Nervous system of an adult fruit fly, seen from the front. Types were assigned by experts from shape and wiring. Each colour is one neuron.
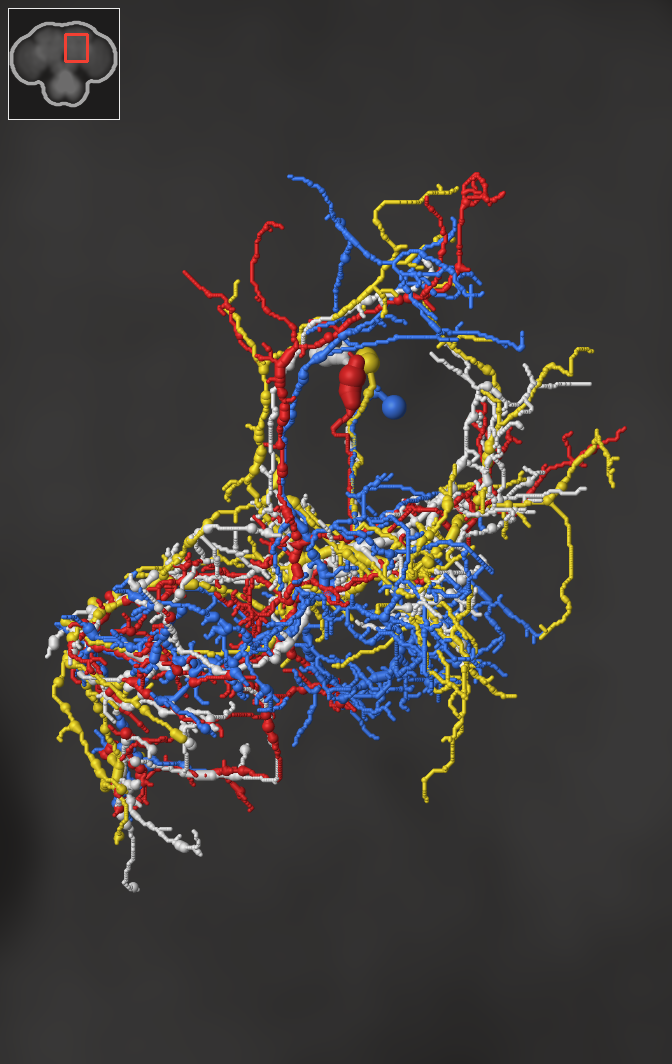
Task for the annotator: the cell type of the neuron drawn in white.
LAL302m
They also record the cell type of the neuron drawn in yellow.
PVLP202m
